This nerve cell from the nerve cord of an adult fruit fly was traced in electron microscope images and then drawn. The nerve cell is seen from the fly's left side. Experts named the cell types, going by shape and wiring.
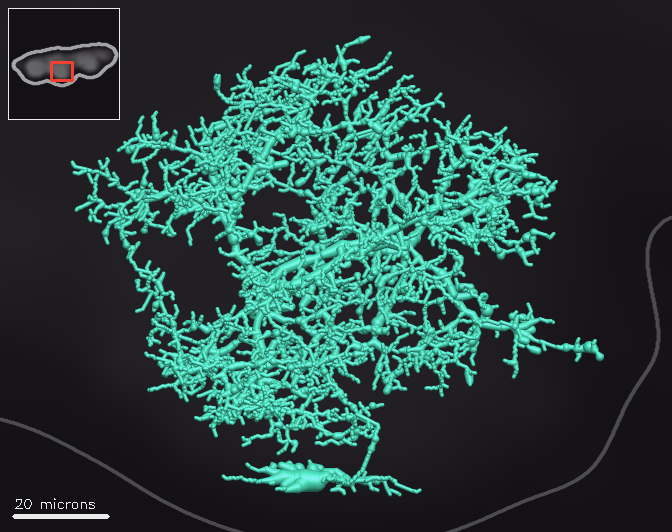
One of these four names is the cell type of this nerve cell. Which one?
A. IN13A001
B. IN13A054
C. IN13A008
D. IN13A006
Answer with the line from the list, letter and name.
A. IN13A001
